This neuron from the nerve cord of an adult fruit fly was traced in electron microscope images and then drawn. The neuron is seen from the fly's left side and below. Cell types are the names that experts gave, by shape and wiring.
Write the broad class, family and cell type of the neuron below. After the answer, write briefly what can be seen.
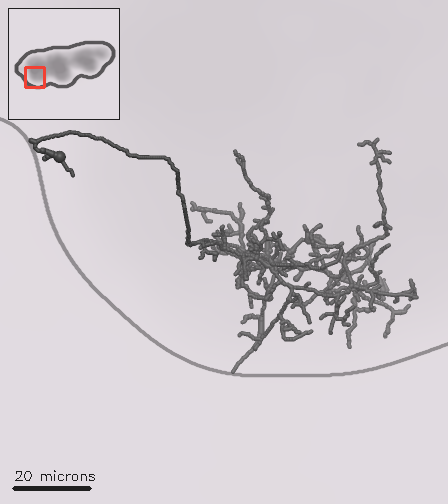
It is a nerve-cord intrinsic neuron. The family is hemilineage 13B. The cell type is IN13B044. From left to right in the picture it spans about 100 microns. Dozens of branch ends can be seen.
